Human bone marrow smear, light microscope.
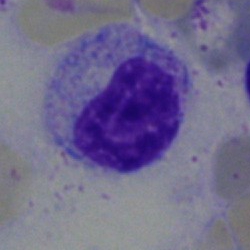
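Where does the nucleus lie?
Off-centre, toward the lower right of the cell.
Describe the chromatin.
Dark purple and clumped, with paler streaks between the clumps.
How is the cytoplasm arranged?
As a broad crescent, mainly on the upper-left side of the nucleus, with fine purplish granules scattered through it.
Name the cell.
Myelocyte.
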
